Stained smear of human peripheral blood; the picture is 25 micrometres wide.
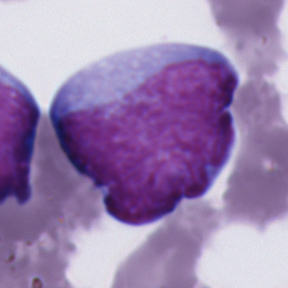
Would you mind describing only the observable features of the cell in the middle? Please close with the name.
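Start at the top: the cytoplasm forms a pale blue crescent along the upper edge. The nucleus fills most of the cell, its lower and right border irregular with small bulges and notches. Its chromatin is fine and evenly spread. This is a myeloblast.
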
